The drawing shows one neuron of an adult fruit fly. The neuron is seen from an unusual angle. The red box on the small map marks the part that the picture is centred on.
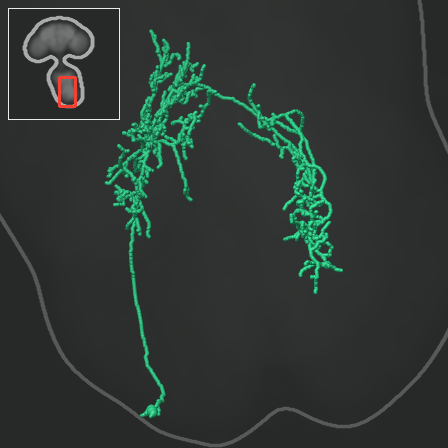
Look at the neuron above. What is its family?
hemilineage 07B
